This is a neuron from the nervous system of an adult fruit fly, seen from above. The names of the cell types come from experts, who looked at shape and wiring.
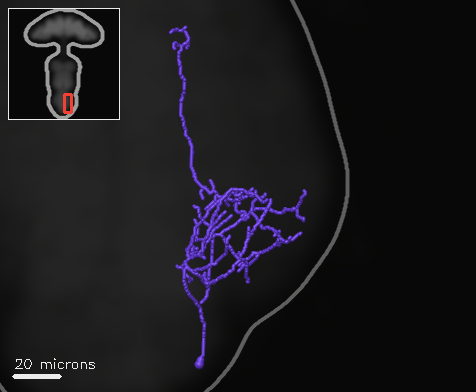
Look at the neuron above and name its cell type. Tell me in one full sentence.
The cell type IN20A.22A048 includes this neuron.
